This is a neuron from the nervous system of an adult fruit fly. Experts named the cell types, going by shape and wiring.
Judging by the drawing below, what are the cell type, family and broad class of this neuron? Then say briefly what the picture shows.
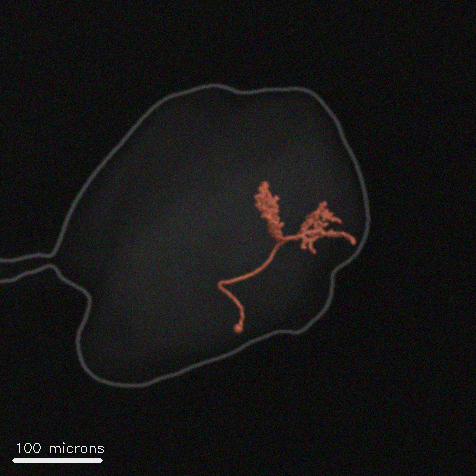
Its cell type is FB4D_c. The family is hemilineage LALv1_dorsal. Its broad class is central-brain intrinsic neuron. From top to bottom in the picture it spans about 170 microns. As drawn here it is about as wide as it is tall.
